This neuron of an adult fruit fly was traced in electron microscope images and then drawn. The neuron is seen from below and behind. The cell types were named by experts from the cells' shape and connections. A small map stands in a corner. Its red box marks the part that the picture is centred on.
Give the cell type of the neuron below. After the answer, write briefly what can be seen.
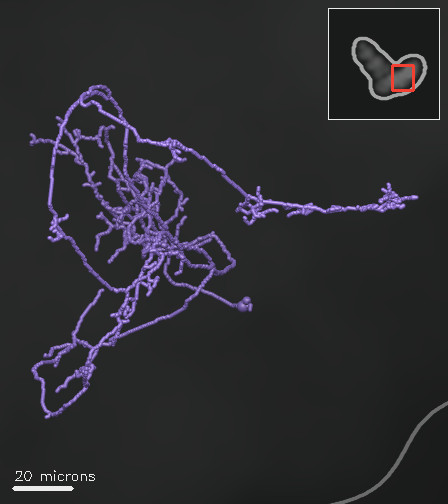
It is of cell type CRE008. This is a central-brain intrinsic neuron. Its cell body lies in the middle of the picture. From left to right in the picture it spans about 140 microns. Dozens of branch ends can be seen.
